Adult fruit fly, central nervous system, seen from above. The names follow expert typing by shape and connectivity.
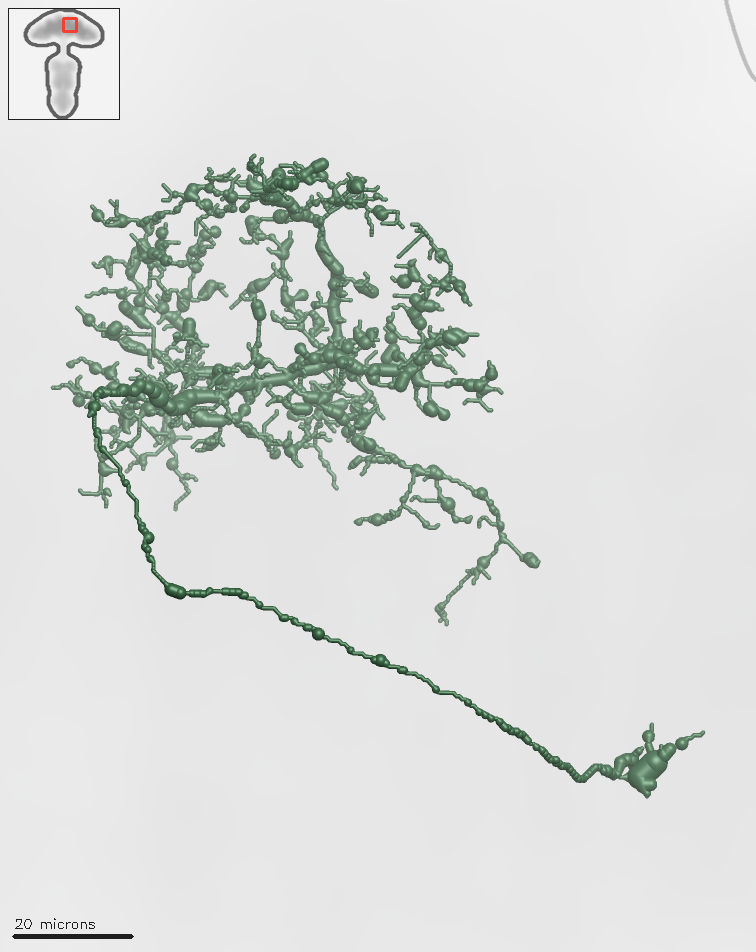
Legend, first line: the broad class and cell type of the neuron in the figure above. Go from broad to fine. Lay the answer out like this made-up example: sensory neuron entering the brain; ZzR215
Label: central-brain intrinsic neuron; GNG513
